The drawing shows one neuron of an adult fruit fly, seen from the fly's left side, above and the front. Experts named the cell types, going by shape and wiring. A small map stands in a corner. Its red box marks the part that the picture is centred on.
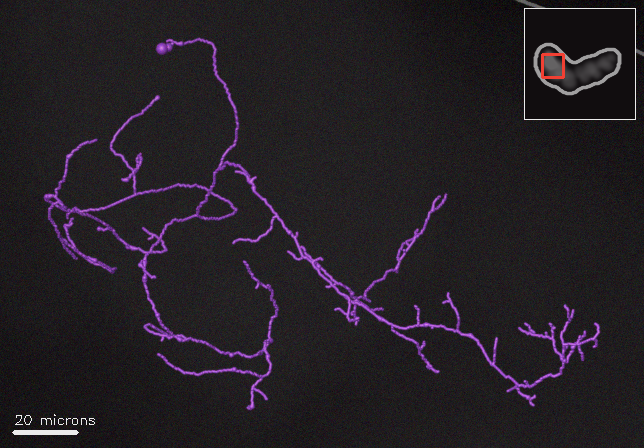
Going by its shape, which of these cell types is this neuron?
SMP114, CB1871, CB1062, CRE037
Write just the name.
CRE037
